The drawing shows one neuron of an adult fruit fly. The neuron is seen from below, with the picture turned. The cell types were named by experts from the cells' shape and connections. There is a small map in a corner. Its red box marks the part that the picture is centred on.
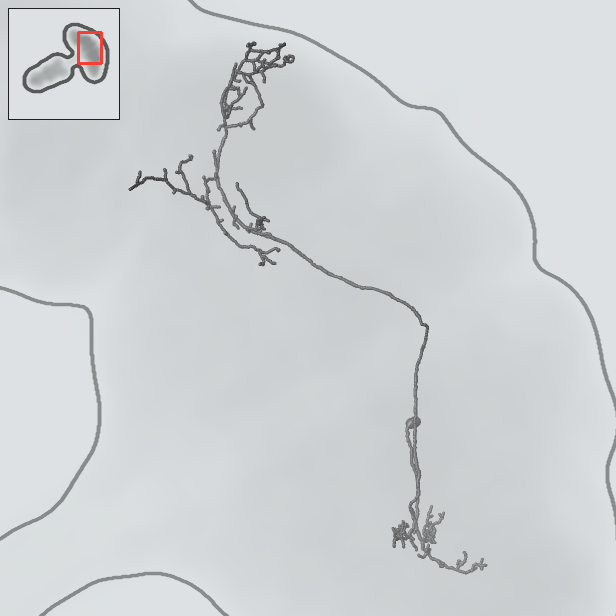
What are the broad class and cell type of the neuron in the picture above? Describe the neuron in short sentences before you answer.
It lies in the brain. The picture shows dozens of branch ends. It is a central-brain intrinsic neuron. The cell type is SLP403.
